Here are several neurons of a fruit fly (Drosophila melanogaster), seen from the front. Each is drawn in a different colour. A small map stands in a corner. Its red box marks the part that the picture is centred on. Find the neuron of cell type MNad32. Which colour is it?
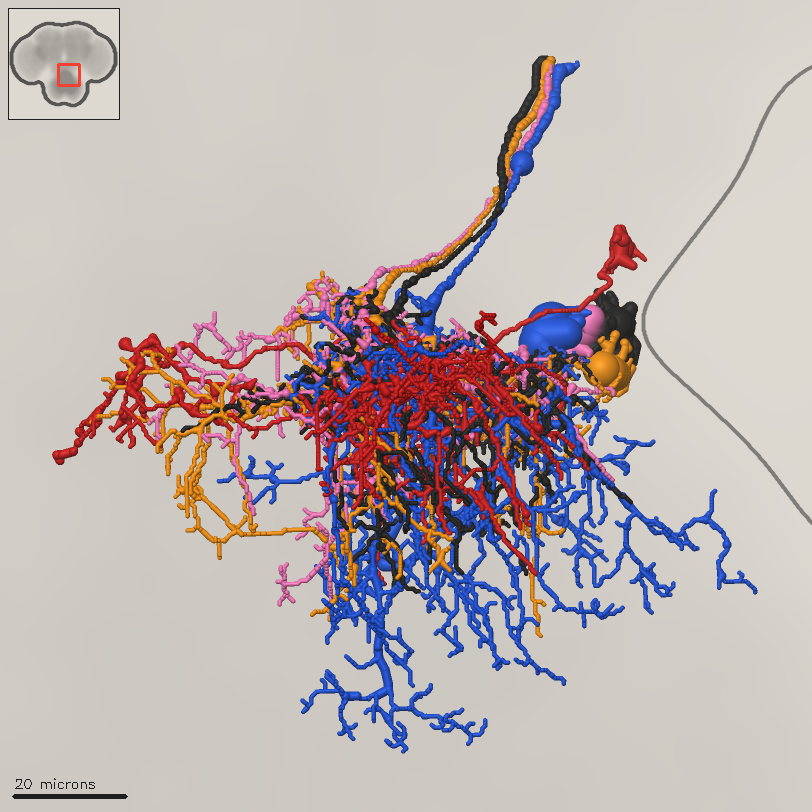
orange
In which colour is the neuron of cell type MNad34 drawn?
blue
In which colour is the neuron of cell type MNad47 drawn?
pink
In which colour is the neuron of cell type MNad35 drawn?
black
